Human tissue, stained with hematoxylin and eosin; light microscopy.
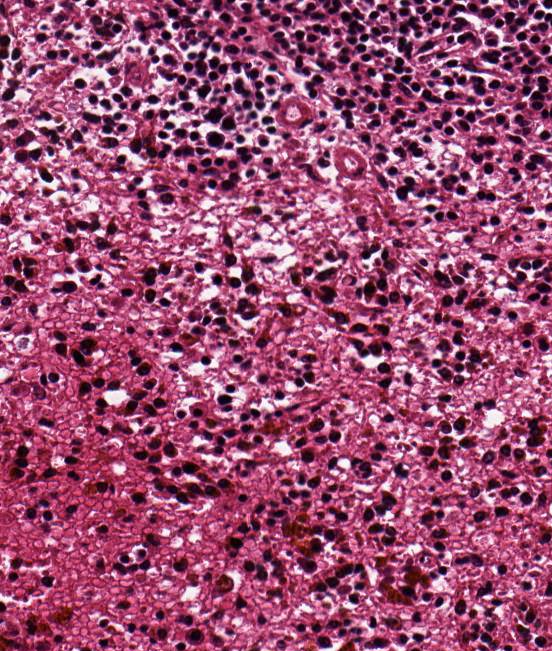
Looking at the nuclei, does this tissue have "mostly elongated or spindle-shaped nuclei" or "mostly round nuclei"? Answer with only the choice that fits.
Mostly round nuclei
